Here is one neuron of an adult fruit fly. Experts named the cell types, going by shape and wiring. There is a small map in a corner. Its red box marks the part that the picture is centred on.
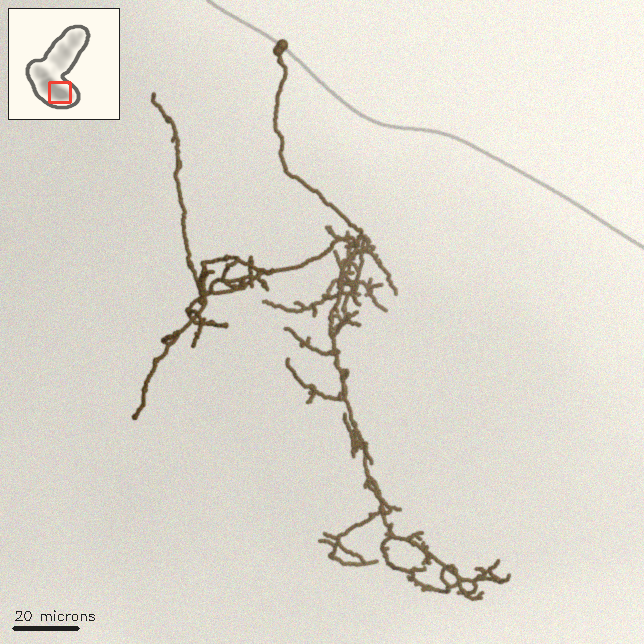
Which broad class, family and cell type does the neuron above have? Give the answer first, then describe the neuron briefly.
It is a central-brain intrinsic neuron. The family is hemilineage DM3_dorso_lateral. It is of cell type CB0998. The cell body is at the top of the picture. By the scale bar it is about 180 microns tall in this view. The picture shows dozens of branch ends.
